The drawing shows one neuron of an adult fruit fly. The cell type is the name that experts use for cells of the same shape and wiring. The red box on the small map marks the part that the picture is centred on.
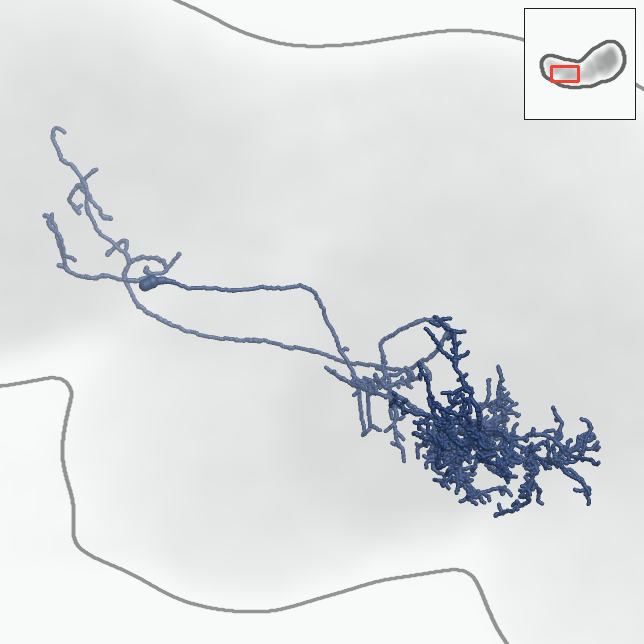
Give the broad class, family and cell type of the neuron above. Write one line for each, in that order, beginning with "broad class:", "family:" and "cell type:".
broad class: nerve-cord intrinsic neuron
family: hemilineage 23B
cell type: IN23B006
